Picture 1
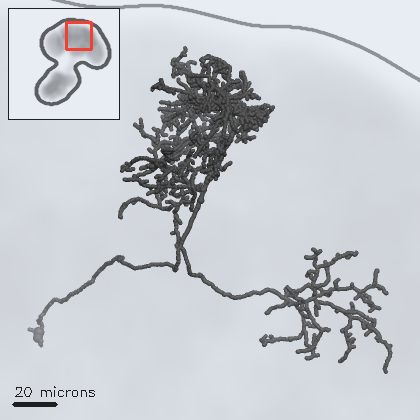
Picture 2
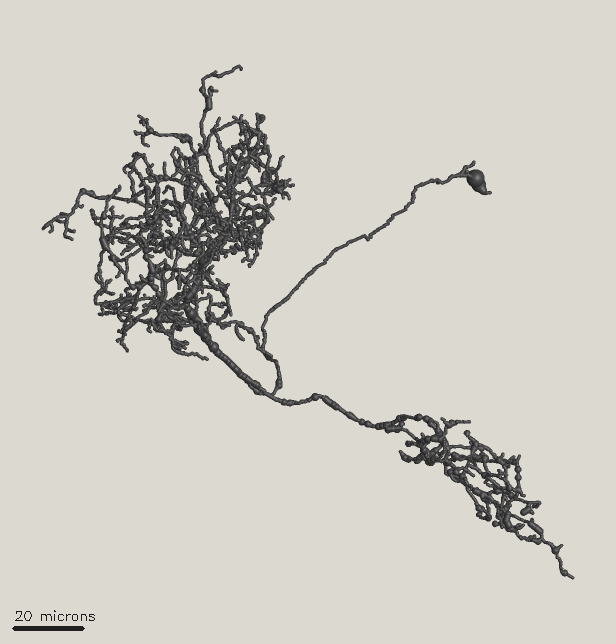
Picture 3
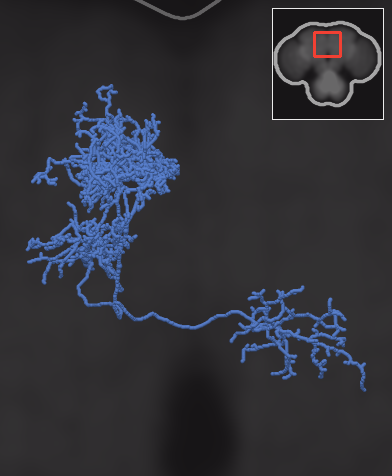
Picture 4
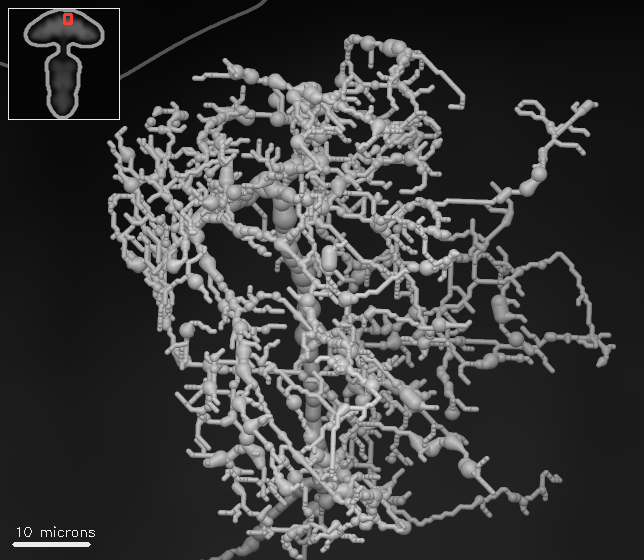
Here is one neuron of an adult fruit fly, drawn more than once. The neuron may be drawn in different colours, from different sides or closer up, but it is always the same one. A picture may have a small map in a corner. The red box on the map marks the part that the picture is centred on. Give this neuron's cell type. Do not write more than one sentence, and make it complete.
This neuron is given the cell type MBON27.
